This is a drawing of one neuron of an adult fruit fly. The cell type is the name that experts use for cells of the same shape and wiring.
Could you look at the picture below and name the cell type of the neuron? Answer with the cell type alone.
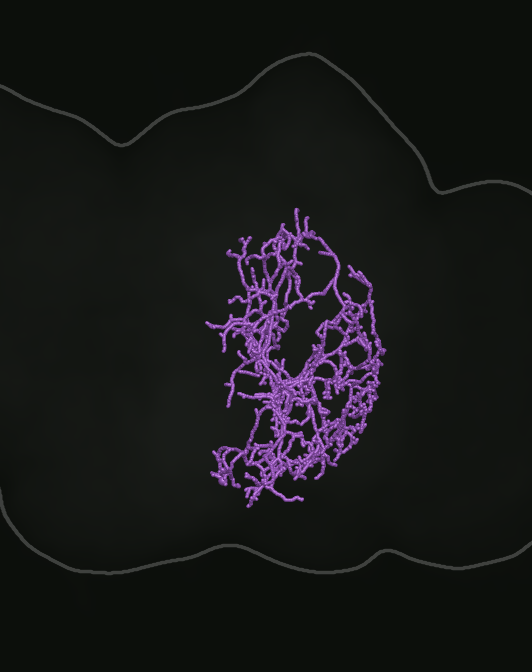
IN10B006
